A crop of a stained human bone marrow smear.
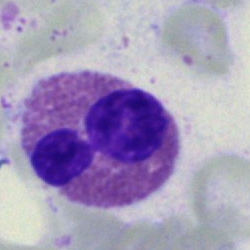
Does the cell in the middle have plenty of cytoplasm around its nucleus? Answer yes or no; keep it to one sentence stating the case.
Yes, its nucleus is set within plentiful cytoplasm.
